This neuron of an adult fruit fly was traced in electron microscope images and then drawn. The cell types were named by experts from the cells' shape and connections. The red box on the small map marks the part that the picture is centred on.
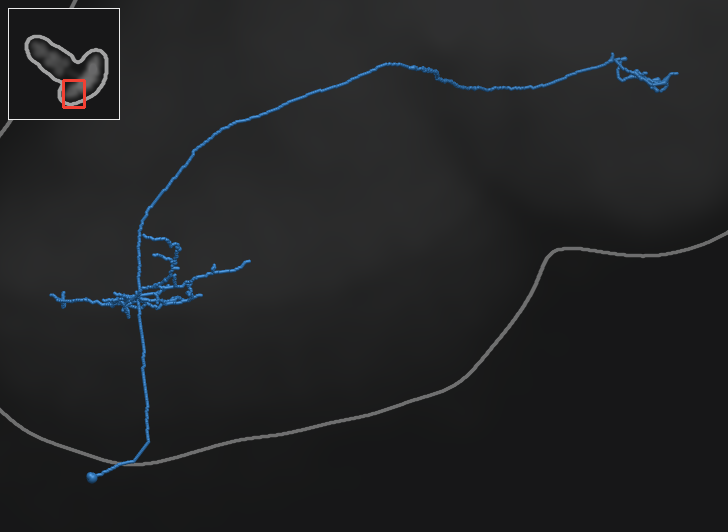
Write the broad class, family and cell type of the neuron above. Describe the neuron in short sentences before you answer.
It lies in the brain. The cell body is at the lower left of the picture. Its broad class is visual projection neuron. The family is MeTu. Its cell type is MeTu4d.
